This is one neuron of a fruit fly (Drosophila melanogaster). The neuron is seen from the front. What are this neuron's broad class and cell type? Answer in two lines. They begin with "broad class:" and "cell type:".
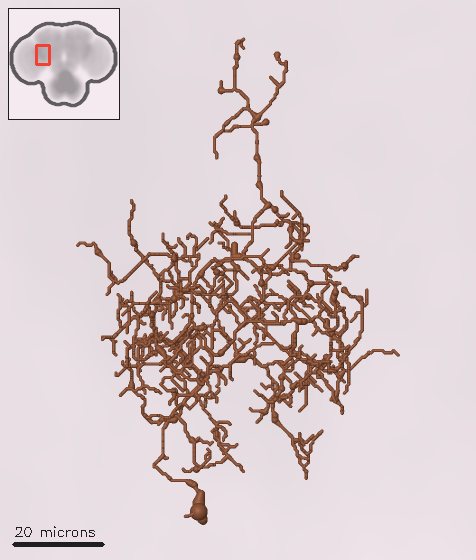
broad class: central-brain intrinsic neuron
cell type: CB3104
